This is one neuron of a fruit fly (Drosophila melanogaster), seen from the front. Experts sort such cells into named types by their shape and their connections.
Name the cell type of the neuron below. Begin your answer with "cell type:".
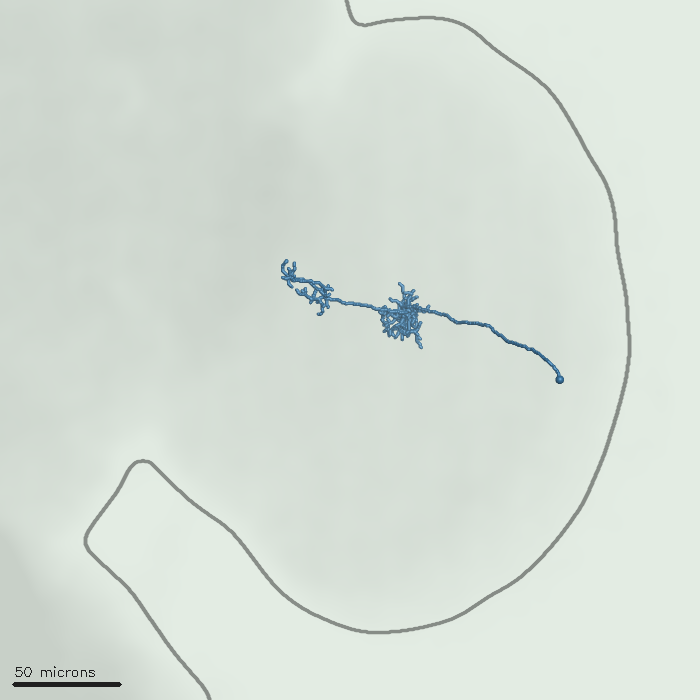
cell type: TmY20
